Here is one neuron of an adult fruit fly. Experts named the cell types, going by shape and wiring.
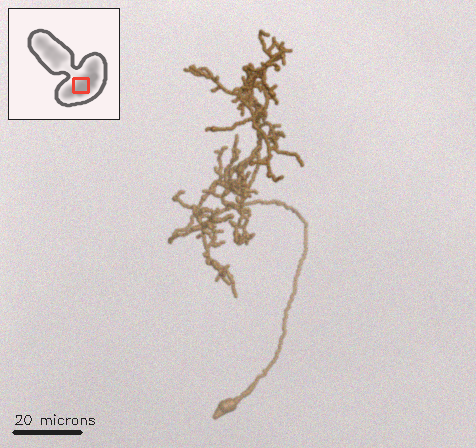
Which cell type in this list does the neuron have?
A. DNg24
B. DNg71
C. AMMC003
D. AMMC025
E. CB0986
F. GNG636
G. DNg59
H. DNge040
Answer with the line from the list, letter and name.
D. AMMC025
